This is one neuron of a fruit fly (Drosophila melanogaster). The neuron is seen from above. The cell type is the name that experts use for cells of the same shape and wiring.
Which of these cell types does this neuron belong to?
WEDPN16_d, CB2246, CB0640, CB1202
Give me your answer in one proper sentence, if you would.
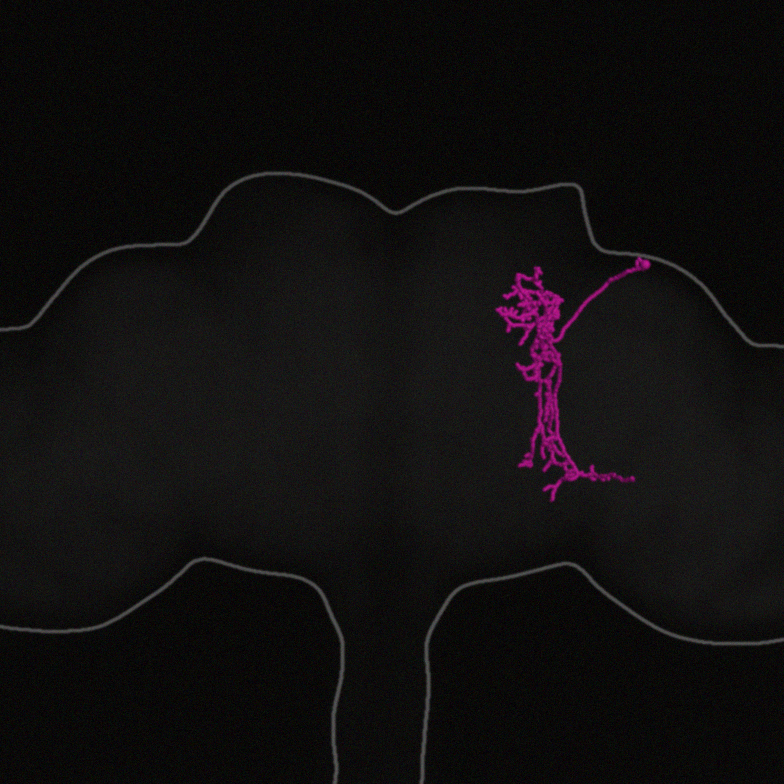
The neuron is a member of cell type WEDPN16_d.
